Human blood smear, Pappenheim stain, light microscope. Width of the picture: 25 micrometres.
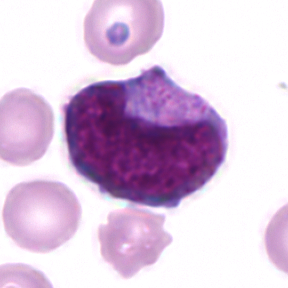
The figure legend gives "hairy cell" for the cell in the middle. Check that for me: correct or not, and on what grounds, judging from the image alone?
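The cytoplasm tucked into the nuclear indentation is pale lilac-pink, and the nucleus itself is indented, curving around that pale zone at the upper right.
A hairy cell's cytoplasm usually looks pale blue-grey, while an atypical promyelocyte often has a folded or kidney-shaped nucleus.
So hairy cell doesn't fit here; this is an atypical promyelocyte. You'll also see fine pinkish granules in that pale zone, and the nucleus fills most of the cell, leaving little cytoplasm. There are no vacuoles, and the outline is irregular, with a small peak at the top.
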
